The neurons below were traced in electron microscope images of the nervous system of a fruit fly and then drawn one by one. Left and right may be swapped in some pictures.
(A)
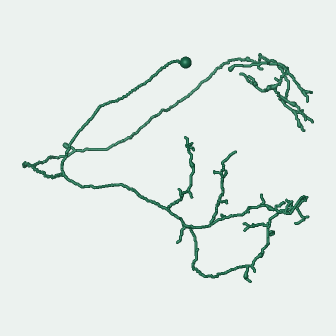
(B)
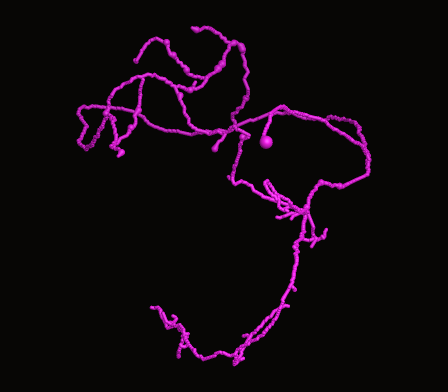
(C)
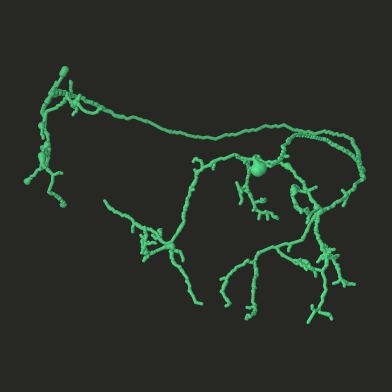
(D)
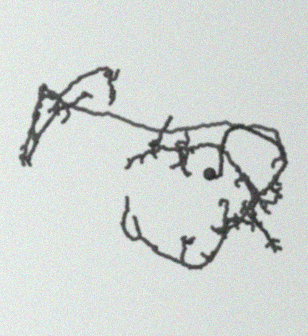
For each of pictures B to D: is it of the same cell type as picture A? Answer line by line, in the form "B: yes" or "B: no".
B: no
C: yes
D: yes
